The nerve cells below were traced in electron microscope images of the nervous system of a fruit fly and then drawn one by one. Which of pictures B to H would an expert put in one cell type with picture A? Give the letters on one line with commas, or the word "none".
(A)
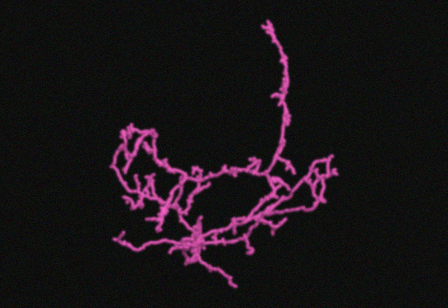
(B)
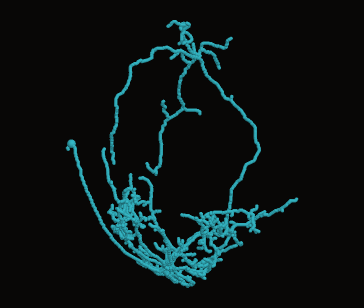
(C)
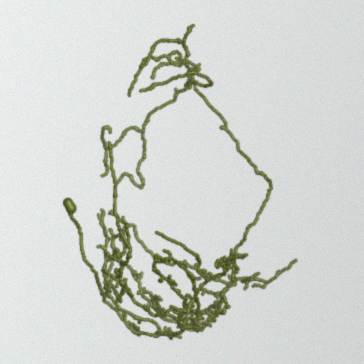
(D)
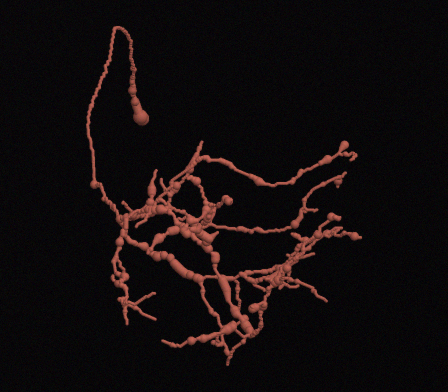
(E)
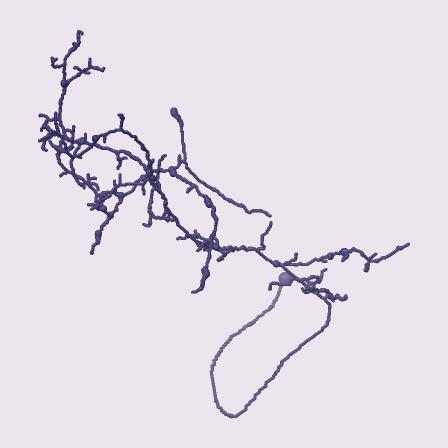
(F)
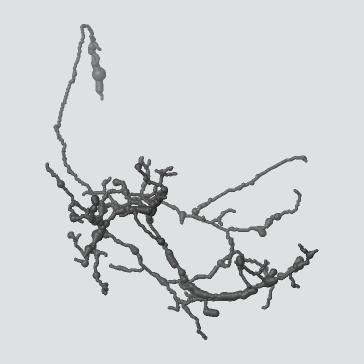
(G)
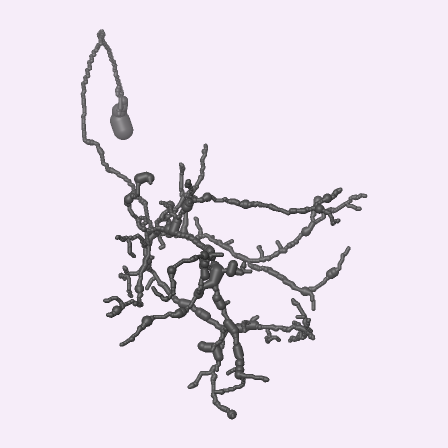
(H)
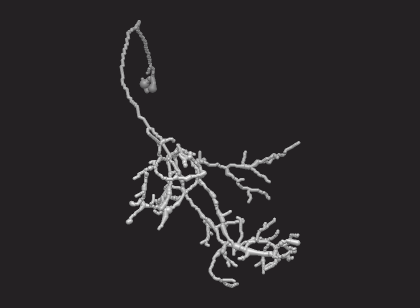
D, F, G, H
